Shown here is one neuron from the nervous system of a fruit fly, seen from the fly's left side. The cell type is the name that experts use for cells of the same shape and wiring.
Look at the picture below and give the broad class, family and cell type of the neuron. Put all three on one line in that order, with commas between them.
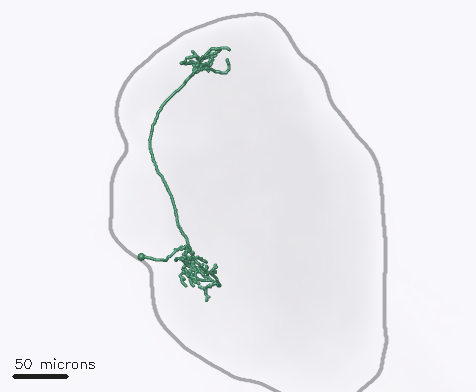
central-brain intrinsic neuron, hemilineage FLAa2, SMP733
